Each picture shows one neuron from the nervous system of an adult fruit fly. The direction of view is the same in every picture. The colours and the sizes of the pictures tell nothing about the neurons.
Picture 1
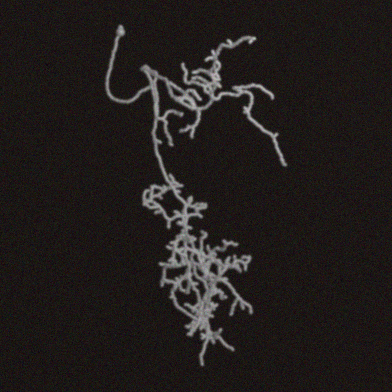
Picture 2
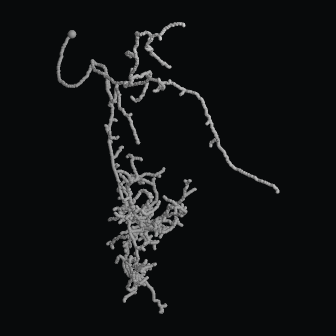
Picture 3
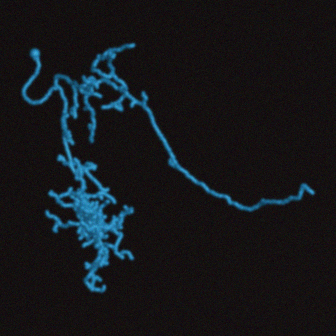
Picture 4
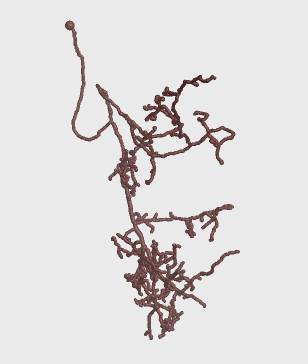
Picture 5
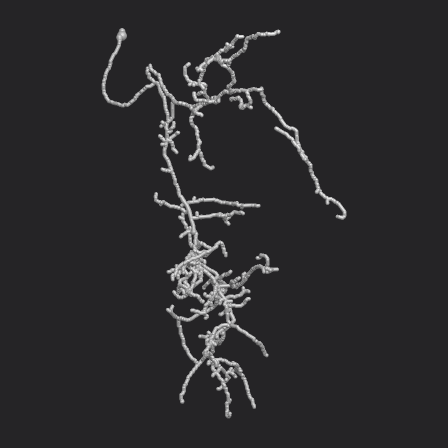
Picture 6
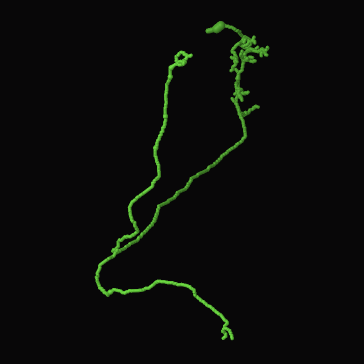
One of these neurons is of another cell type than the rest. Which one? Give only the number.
6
